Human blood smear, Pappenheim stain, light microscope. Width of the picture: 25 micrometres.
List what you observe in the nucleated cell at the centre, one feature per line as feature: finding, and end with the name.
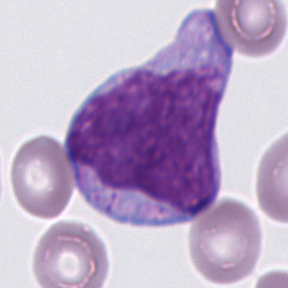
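Outline: irregular, drawn out into a tapering tail toward the upper right
Size: about 19 by 15 micrometres
Cytoplasm: pale blue, with a deeper blue outer edge
Nucleus: about 14 micrometres across, with a wavy lower border
Proportion: nucleus fills about 70% of the cell's area
Name: atypical promyelocyte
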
